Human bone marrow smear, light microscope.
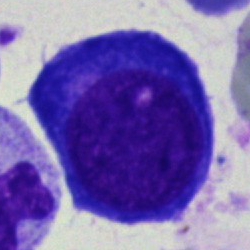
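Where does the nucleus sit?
Off-centre, toward the lower right of the cell.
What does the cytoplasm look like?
Deep blue, with no granules and no vacuoles visible.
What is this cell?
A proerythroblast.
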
